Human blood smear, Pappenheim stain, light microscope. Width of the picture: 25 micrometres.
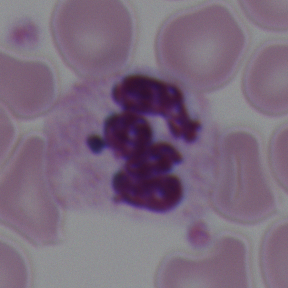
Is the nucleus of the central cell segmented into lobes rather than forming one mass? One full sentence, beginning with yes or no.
Yes, separate lobes or segments make up the nucleus of this cell.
